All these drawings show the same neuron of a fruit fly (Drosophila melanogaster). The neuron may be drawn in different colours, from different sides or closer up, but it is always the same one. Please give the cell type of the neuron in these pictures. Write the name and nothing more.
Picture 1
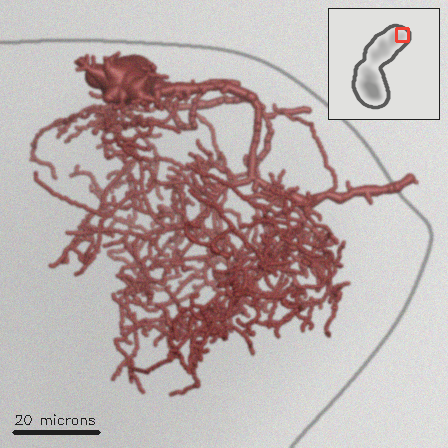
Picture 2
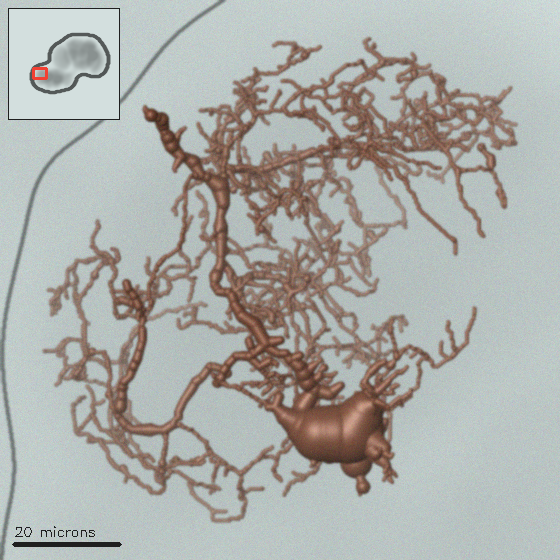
EN00B004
